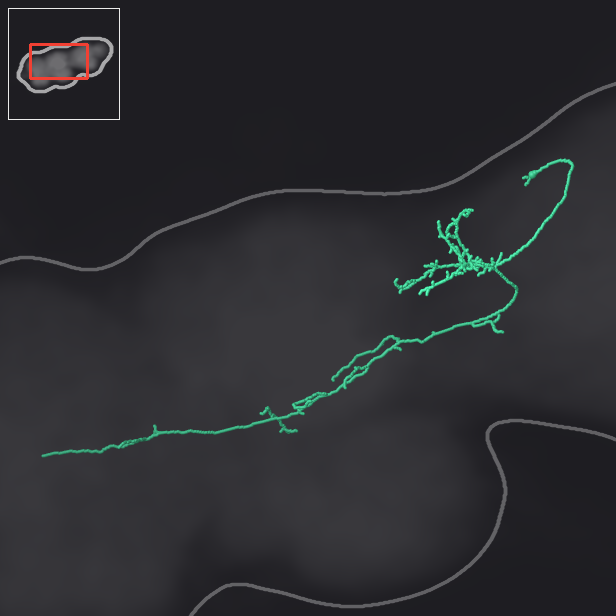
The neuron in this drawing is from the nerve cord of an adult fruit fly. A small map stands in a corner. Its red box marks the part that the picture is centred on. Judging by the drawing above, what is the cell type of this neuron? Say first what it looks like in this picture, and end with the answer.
As drawn here it is wider than it is tall. This is an ascending neuron. Its cell type is AN19B101.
